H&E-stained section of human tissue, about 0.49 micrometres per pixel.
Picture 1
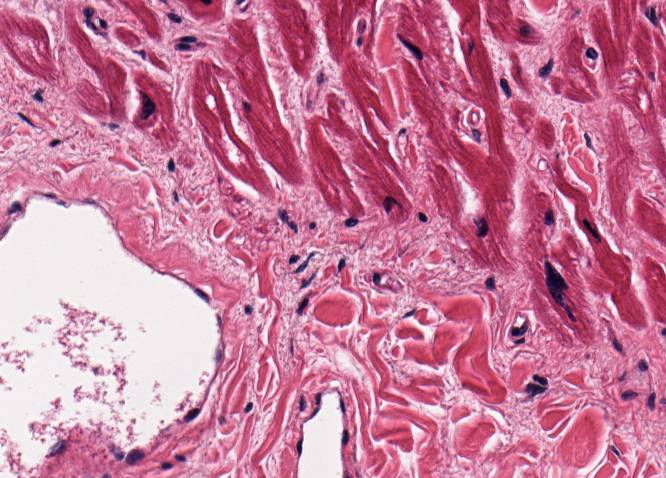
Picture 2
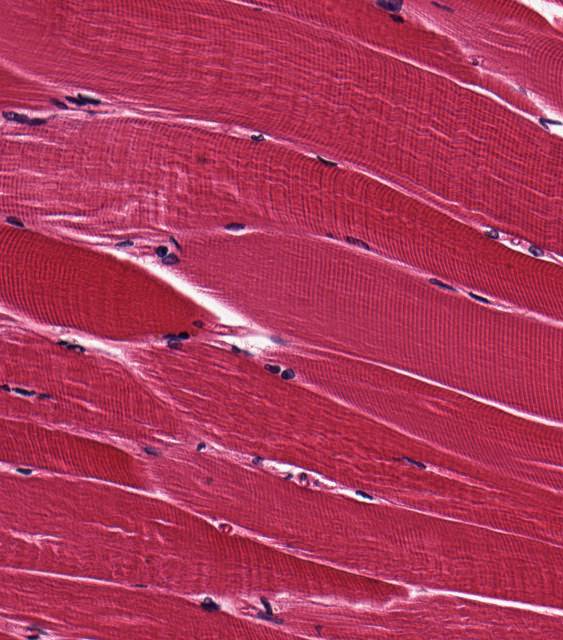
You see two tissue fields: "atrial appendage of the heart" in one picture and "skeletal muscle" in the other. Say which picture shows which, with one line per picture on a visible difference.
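Picture 1: atrial appendage of the heart. The muscle fibres have dark elongated nuclei lying centrally within the cytoplasm.
Picture 2: skeletal muscle. The fibre nuclei are flattened and lie at the edges of the fibres rather than in their centres.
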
